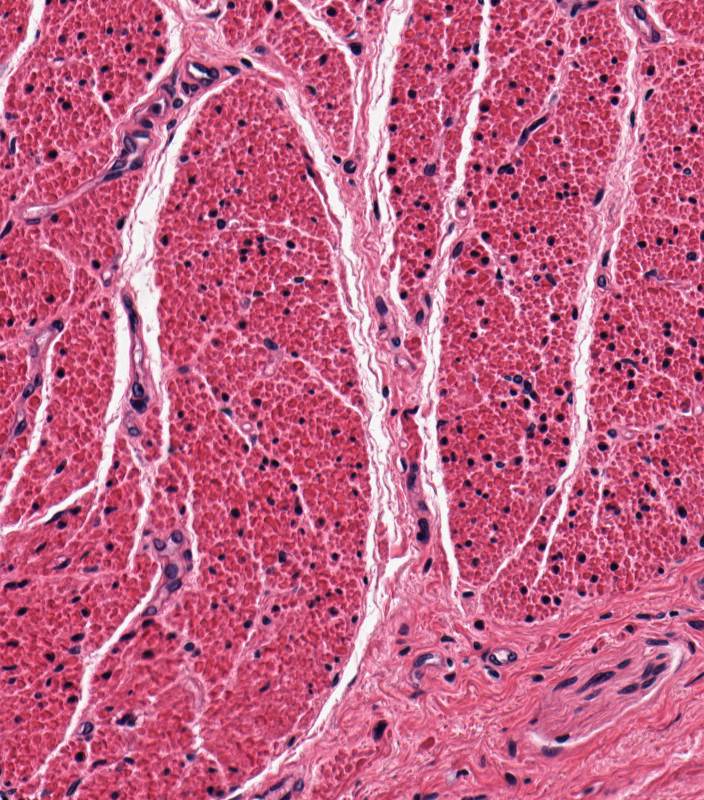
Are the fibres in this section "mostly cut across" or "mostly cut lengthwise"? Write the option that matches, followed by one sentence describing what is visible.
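Mostly cut across. Most of the field is made up of large bundles of muscle cells cut across, separated by thin connective tissue septa that run mostly vertically.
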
